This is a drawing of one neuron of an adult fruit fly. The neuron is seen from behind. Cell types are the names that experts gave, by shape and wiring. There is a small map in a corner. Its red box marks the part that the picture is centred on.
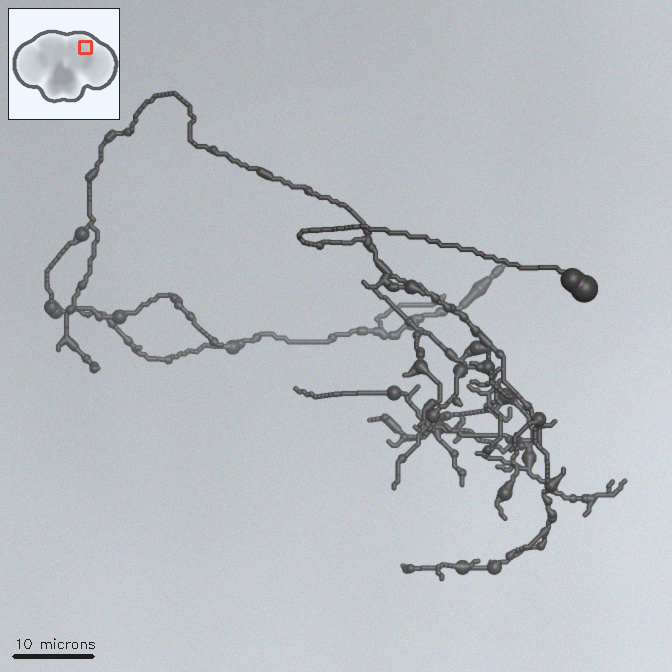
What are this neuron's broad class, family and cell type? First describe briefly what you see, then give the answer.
The cell body can be seen on the right of the picture. By the scale bar it is about 75 microns wide in this view. The picture shows dozens of branch ends. Its broad class is central-brain intrinsic neuron. The family is hemilineage SLPp&v1_posterior. Its cell type is CB3045.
